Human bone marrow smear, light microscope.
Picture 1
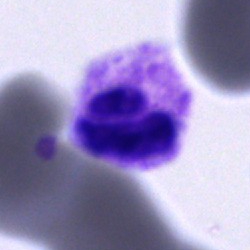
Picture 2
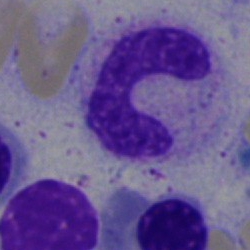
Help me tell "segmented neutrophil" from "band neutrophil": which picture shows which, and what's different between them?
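Picture 1: segmented neutrophil. Picture 2: band neutrophil. Picture 2 nucleus: one curved band, bent into a C that opens to the right.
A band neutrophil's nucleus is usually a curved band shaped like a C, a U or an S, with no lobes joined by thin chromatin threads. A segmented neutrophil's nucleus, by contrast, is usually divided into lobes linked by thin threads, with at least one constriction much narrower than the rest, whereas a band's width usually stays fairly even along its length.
Outline: irregular and somewhat angular in picture 1; roughly round and smooth, without projections, in picture 2. Chromatin: dense, dark purple-blue in picture 1; dark purple and coarsely clumped in picture 2.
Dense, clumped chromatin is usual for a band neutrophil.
Nucleoli: none visible in either. Cytoplasm: lilac-purple in picture 1; free of vacuoles in picture 2. Neighbours: a small purple dot just left of the cell in picture 1; two cells with round, dark nuclei below the cell in picture 2.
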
